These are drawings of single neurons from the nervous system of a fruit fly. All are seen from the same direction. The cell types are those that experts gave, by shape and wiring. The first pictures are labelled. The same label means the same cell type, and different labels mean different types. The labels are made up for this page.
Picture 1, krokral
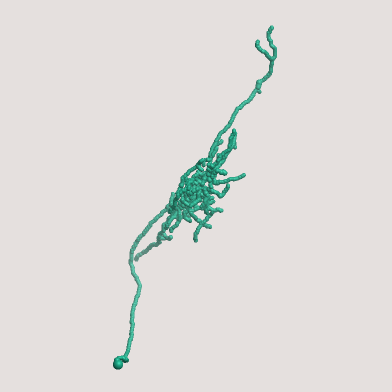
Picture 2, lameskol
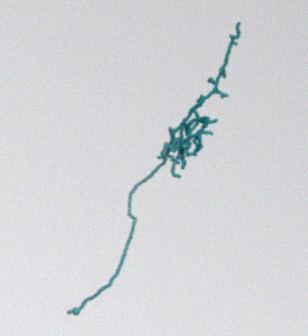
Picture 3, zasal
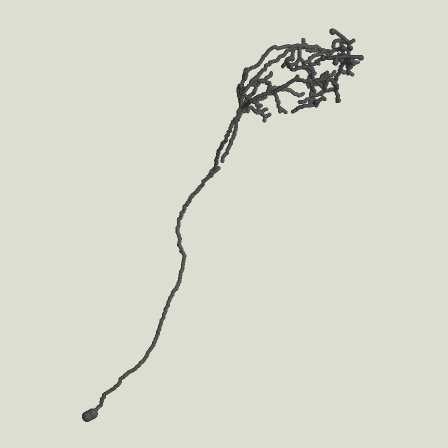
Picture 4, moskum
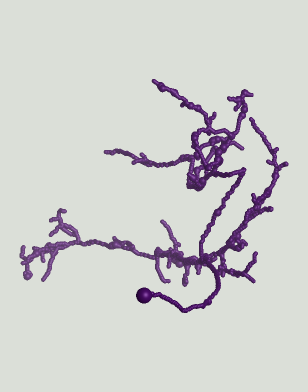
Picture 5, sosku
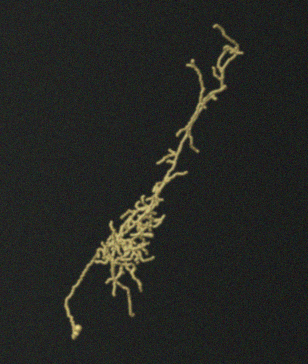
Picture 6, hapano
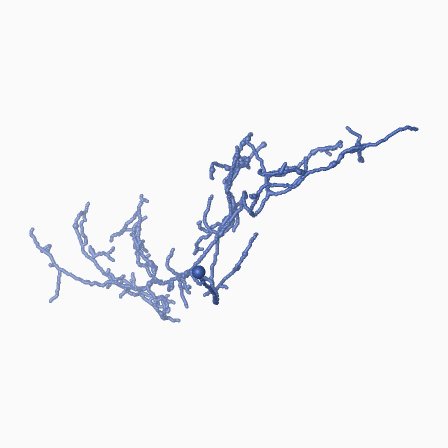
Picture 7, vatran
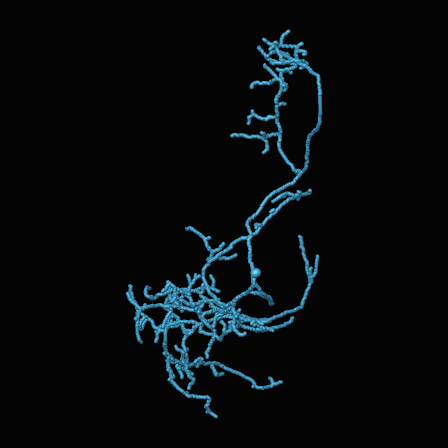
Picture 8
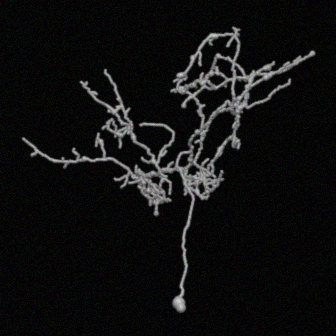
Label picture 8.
moskum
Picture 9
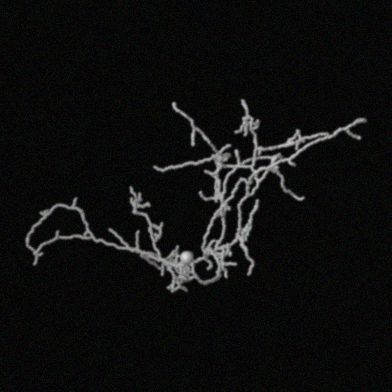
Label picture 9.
moskum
